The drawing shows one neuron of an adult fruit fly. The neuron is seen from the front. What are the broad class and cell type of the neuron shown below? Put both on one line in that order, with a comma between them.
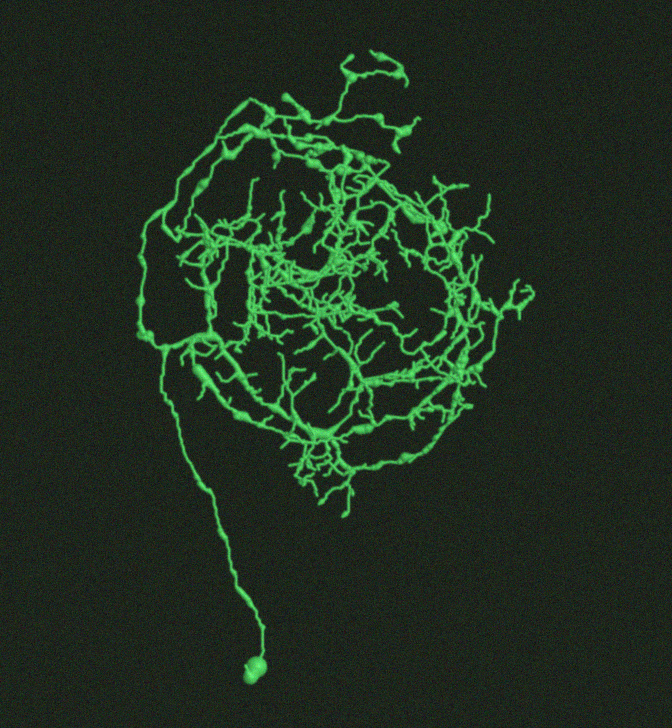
central-brain intrinsic neuron, CB2498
